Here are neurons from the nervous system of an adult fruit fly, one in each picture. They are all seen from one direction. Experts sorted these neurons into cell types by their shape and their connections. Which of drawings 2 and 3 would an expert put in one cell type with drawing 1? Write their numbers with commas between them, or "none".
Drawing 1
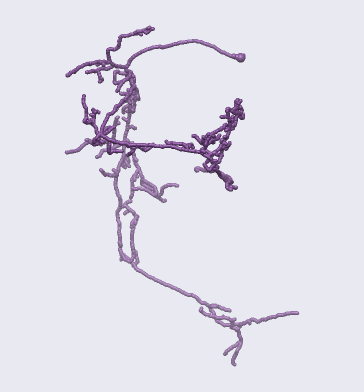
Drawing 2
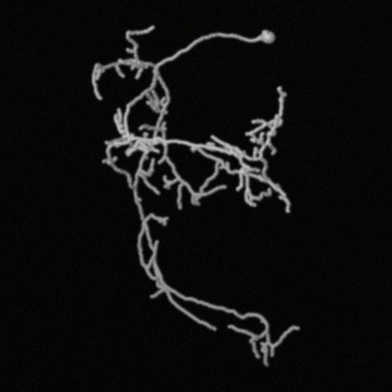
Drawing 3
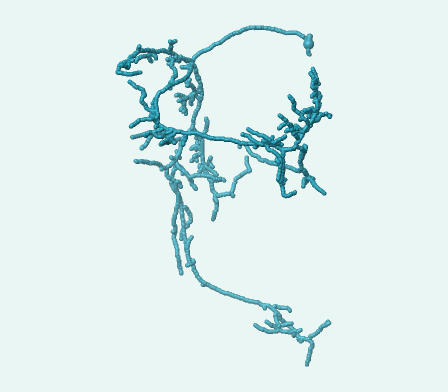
2, 3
